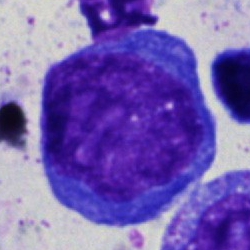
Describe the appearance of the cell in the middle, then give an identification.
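Working through in order, the chromatin comes first: fine and evenly spread, not coarsely clumped. Next, the cytoplasm forms only a narrow rim around the nucleus. Then granules: none are seen in the cytoplasm. Last, vacuoles: none are seen there either. So the cell is a blast.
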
